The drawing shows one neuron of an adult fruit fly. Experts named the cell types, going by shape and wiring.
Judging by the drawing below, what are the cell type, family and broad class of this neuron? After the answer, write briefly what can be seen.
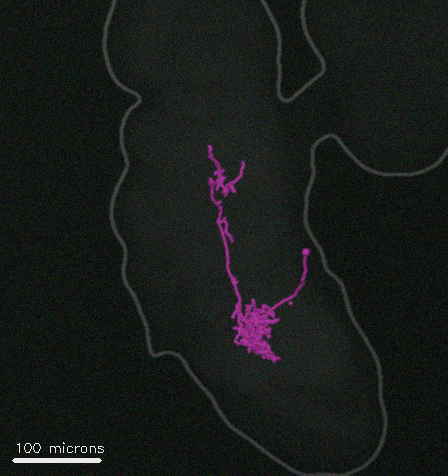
Its cell type is pC1_4a. Its family is hemilineage DM4_dorsal. This is a central-brain intrinsic neuron. By the scale bar it is about 250 microns tall in this view. In this view it is taller than it is wide.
